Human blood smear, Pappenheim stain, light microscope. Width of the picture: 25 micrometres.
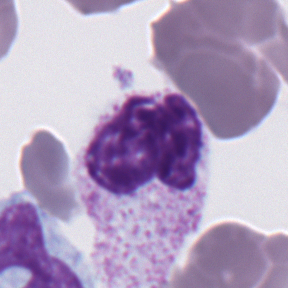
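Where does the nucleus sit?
In the upper part of the cell, with most of the cytoplasm below it; it measures about 11 by 9 micrometres.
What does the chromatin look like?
Dark purple and coarsely clumped, with small paler gaps.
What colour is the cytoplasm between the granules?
Pale and nearly colourless, not blue.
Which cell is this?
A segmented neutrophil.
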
